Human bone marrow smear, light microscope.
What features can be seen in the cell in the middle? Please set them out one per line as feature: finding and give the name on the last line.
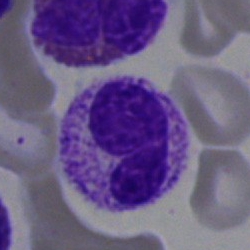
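Outline: round, smooth
Granules: purple, scattered, filling the cytoplasm
Background: cytoplasm pale between granules
Nucleoli: not seen
Cell type: band neutrophil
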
